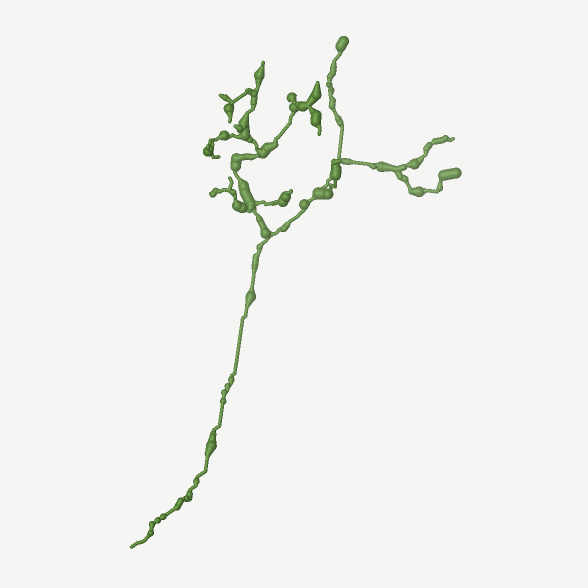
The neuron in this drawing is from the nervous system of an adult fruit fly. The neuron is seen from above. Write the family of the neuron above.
class mechanosensory proprioceptive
